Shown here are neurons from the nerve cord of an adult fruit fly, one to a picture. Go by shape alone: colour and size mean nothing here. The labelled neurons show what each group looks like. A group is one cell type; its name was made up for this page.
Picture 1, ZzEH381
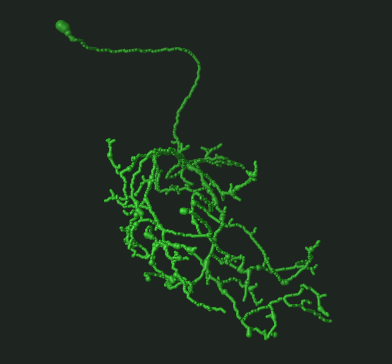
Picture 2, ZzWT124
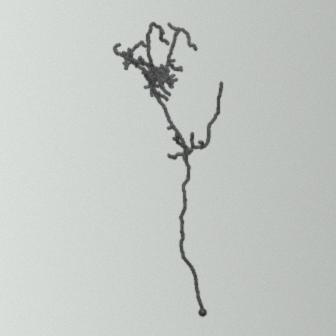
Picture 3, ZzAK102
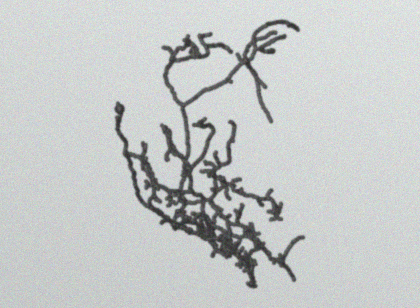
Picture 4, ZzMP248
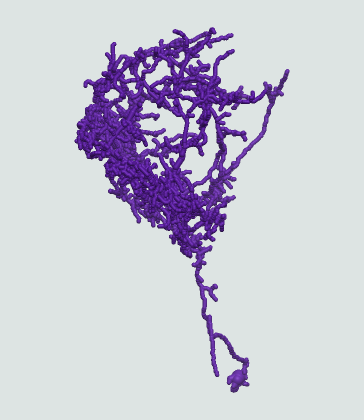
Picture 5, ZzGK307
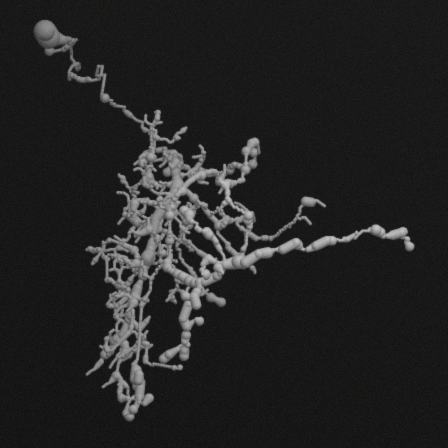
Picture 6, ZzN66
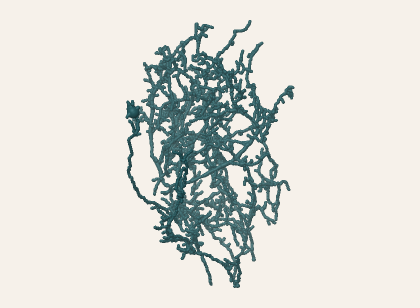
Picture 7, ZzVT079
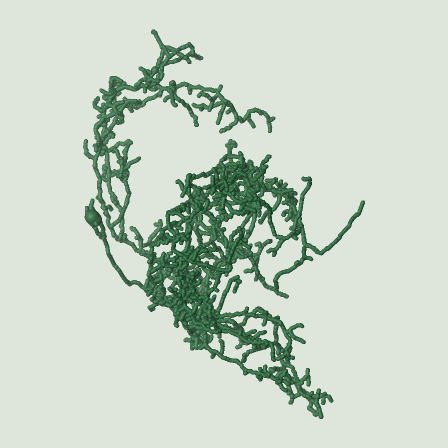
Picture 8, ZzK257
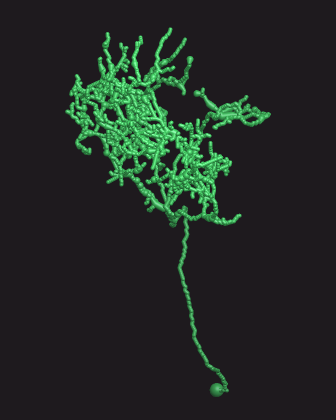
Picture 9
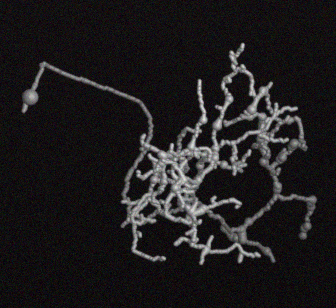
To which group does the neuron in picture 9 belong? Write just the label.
ZzEH381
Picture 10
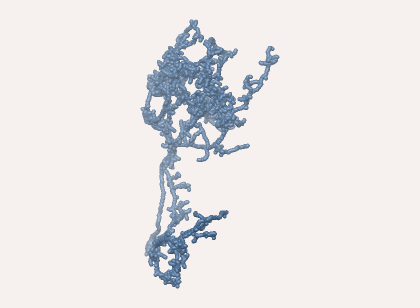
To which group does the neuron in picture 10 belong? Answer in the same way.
ZzVT079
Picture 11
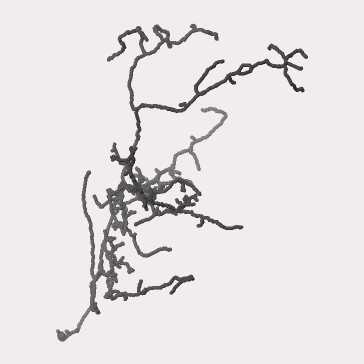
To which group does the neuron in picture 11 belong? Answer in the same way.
ZzAK102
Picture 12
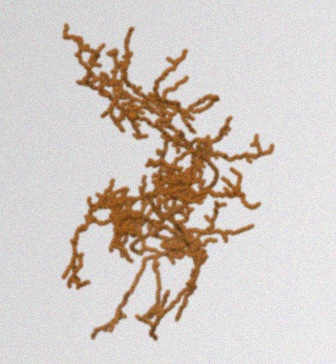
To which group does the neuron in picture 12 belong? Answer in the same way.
ZzAK102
